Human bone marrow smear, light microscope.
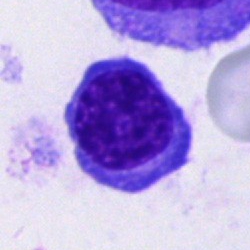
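Erythroblast in the middle of this stained bone marrow smear. You'll notice its outline is roughly round, just slightly uneven at the edge. The chromatin is dark purple and clumped, with small paler gaps between the clumps. Its cytoplasm is a deep blue, and there are no granules in it.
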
